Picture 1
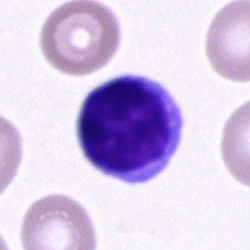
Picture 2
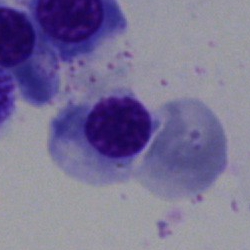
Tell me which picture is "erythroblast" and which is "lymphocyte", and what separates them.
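First, identity: picture 1 is a lymphocyte, picture 2 an erythroblast. Next, chromatin: dark purple in both, dense in the lymphocyte and coarsely clumped in the erythroblast.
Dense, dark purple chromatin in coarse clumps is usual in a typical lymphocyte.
Then nucleoli: none can be seen in the erythroblast's nucleus. Then cytoplasm: in the lymphocyte it is most visible along the lower right edge, whereas in the erythroblast it is pale grey-blue and lies mostly to the left of a nucleus set to the right.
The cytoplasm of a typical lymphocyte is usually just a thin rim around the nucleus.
Granules: none in the cytoplasm of either cell. Finally, outline and surroundings: the lymphocyte is smooth and round, shows no vacuoles, and no neighbouring cell touches it.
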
